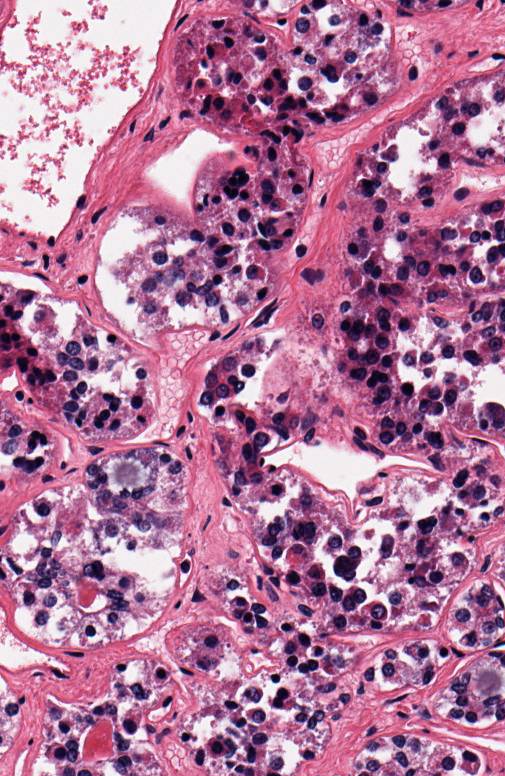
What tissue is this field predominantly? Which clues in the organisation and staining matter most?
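The field shows the pars distalis of the pituitary. Its cells are gathered in rounded and irregular nests of loosely cohesive round cells with dark, round nuclei.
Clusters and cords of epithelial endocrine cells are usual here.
Many cells have pale, vacuolated or cleared cytoplasm.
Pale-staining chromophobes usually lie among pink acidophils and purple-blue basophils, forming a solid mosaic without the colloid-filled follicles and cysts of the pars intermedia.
Thin bands of pink fibrous stroma separate the nests, carrying scattered flattened, elongated nuclei along the nest edges.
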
